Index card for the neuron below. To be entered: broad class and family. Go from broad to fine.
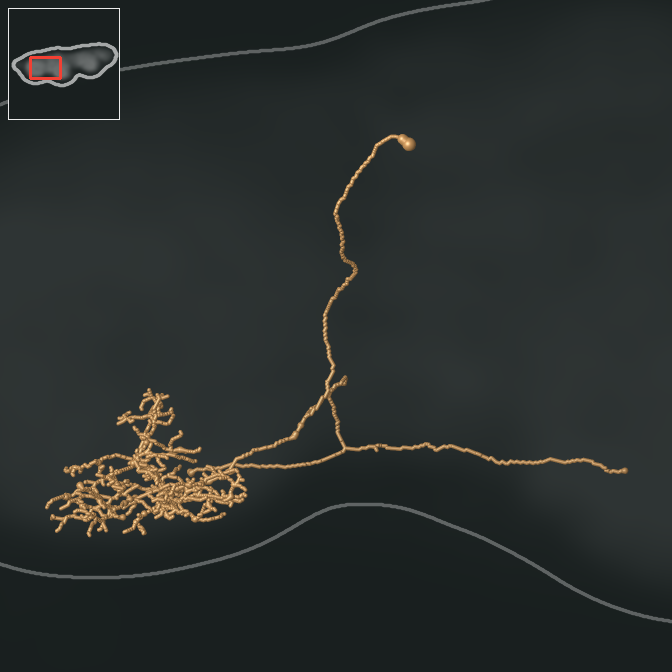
nerve-cord intrinsic neuron; hemilineage 23B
